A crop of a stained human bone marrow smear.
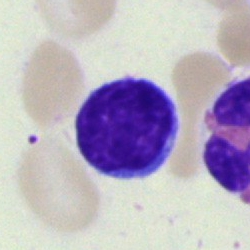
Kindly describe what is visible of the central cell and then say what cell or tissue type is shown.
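Round, smooth outline on this one. The chromatin's dense and stains dark purple. Cytoplasm is blue, with no granules in it. It's a lymphocyte.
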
